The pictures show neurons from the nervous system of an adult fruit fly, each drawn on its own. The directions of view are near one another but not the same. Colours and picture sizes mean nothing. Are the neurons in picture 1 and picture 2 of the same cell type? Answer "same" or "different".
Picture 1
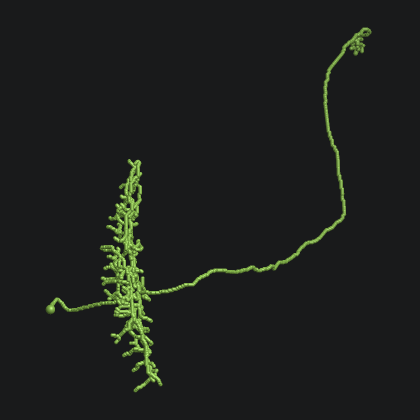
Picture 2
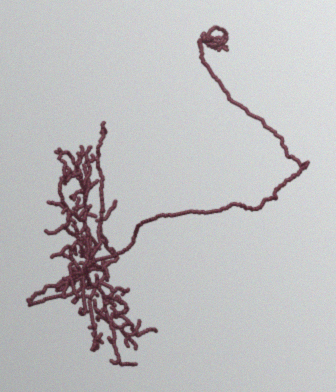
same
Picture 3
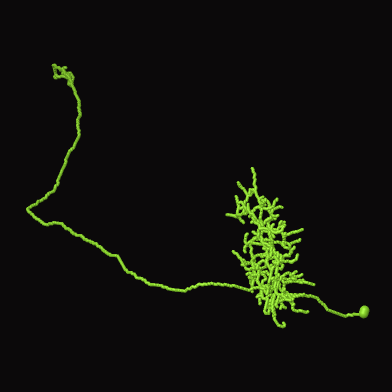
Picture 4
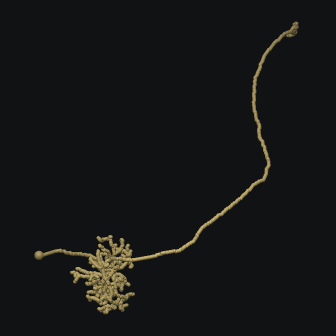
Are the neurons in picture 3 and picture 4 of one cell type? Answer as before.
same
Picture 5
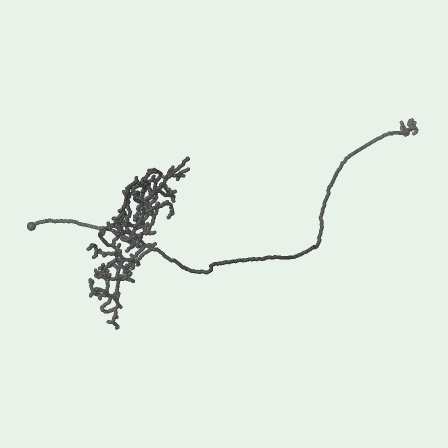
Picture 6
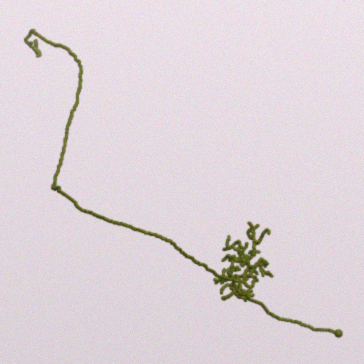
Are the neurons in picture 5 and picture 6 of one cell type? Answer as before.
different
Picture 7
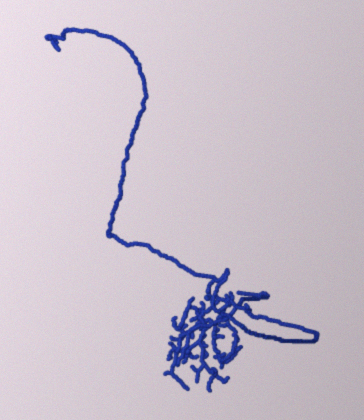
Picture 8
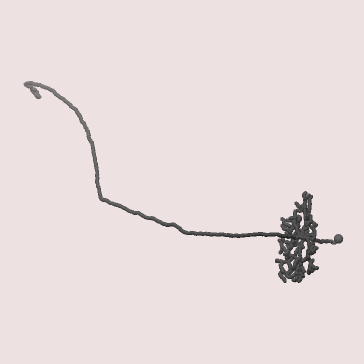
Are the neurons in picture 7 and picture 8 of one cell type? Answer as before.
same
